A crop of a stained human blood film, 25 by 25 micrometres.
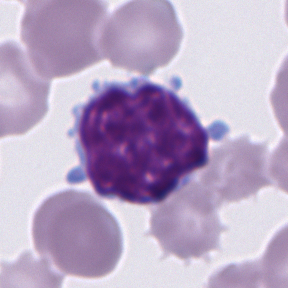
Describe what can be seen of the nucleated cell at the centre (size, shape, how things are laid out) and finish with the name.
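First, the nucleus: a single roughly round mass with slightly uneven edges and no lobes, about 11 micrometres across, filling nearly the whole cell. Second, the cytoplasm: only a scant sliver, pale blue where it shows at the edge. Third, the surface: small pale blue blebs bulge from it at several points around the edge. The cell is a typical lymphocyte.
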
